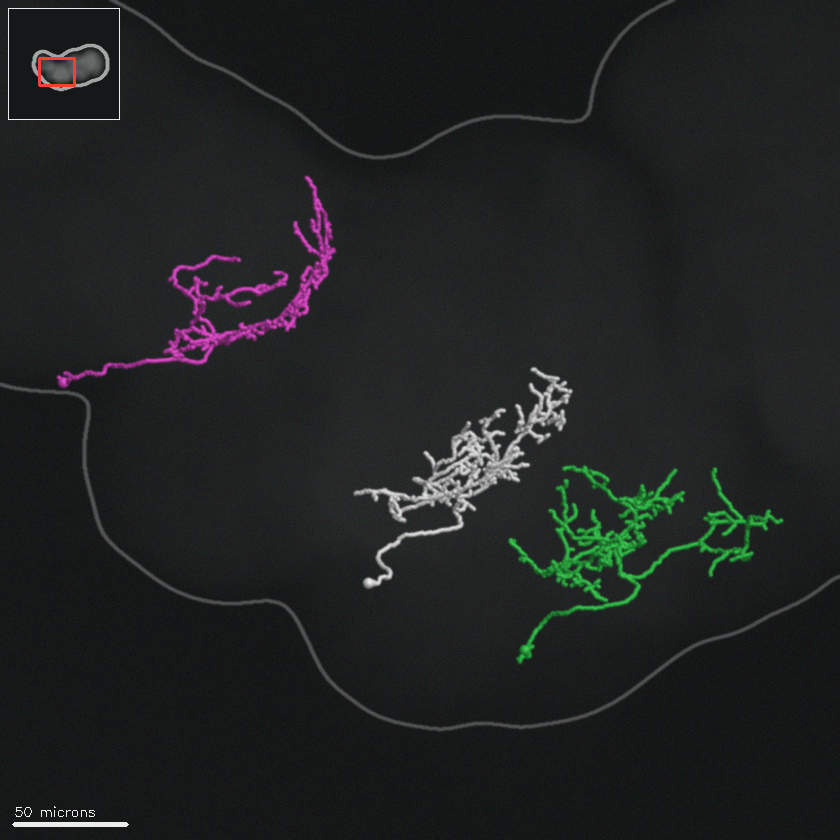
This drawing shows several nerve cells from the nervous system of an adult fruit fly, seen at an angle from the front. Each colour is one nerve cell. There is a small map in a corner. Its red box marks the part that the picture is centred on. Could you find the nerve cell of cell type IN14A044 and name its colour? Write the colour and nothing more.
white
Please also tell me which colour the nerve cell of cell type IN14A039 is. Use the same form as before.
magenta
